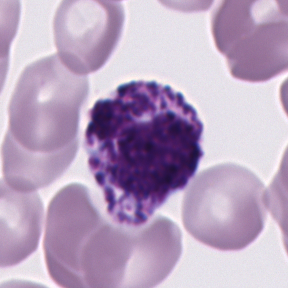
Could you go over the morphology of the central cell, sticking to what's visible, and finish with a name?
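Granules lie over the nucleus, so I can't trace its outline. They reach right out to the cell border. Between them, what little cytoplasm I can see is pale lilac. Nothing projects from the cell surface. It's a basophil.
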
